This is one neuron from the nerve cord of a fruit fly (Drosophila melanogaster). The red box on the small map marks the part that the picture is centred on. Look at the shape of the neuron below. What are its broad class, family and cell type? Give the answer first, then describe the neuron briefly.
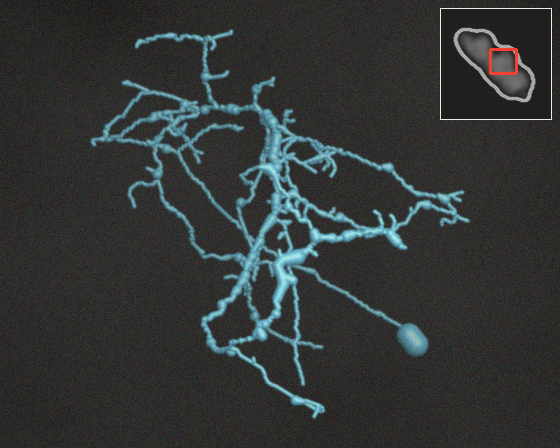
It is a nerve-cord intrinsic neuron. The family is hemilineage 19A. It is of cell type IN19A086. Dozens of branch ends can be seen. As drawn here it is about as wide as it is tall.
